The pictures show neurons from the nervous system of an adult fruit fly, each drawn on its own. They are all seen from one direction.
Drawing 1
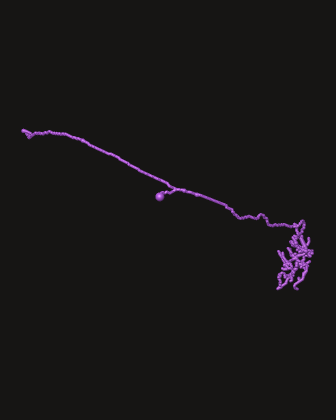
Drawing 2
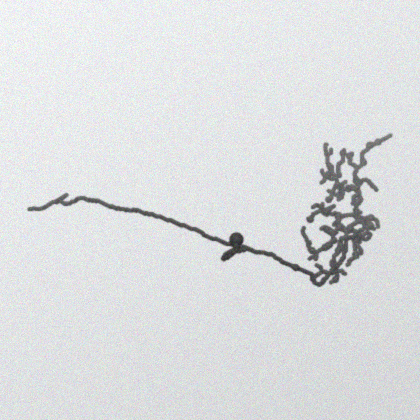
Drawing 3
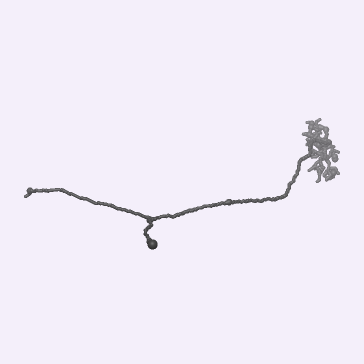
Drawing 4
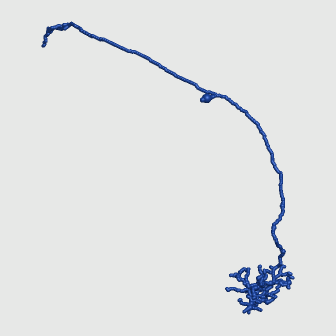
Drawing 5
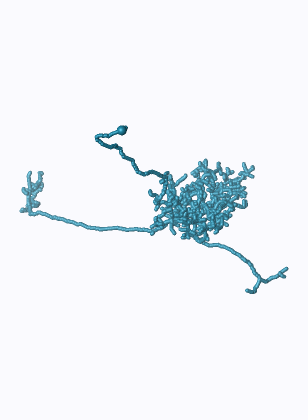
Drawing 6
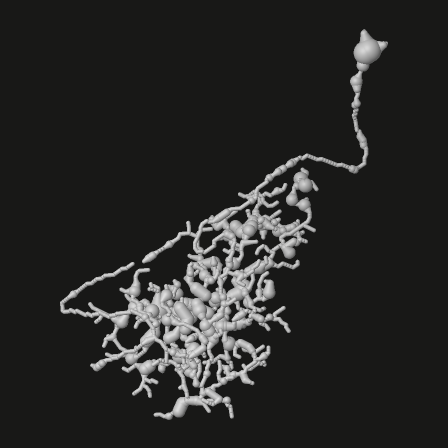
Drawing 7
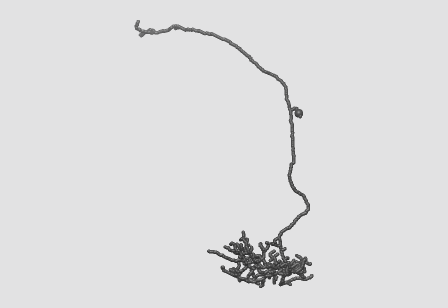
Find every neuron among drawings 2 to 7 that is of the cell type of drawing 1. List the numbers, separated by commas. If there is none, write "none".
2, 3, 4, 7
